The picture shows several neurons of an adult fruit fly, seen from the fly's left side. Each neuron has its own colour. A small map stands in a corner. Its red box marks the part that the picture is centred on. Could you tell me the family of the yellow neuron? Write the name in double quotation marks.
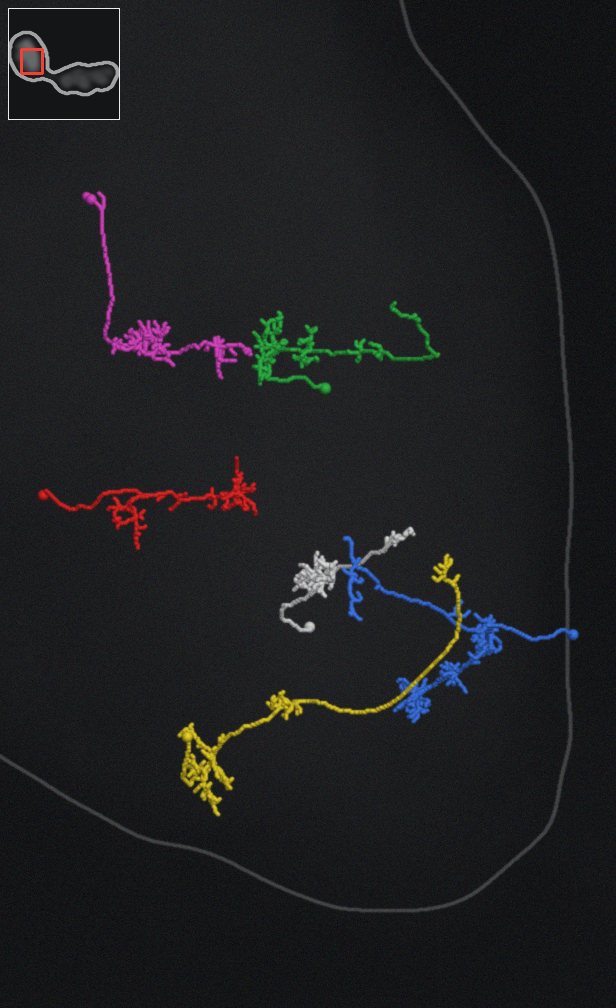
"Tm"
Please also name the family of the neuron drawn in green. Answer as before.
"Tm"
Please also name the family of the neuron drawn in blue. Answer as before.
"T"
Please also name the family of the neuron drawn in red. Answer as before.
"Mi"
